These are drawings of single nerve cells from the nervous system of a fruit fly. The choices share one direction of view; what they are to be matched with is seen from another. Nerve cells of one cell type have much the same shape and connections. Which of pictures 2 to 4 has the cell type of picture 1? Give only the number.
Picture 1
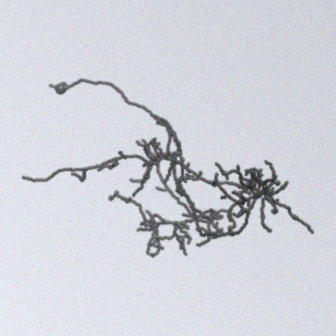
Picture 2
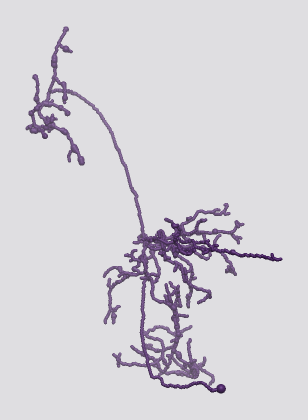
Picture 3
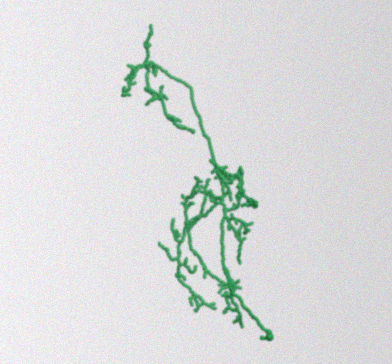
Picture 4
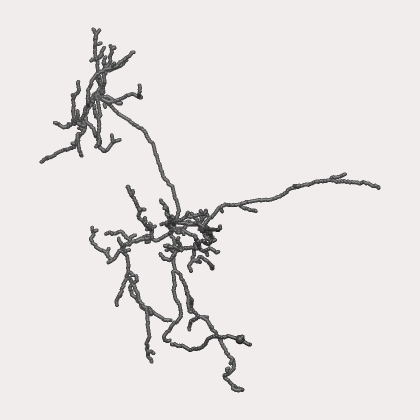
4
